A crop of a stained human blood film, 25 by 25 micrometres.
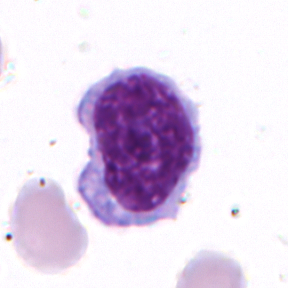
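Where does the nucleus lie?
Off-centre, toward the upper right of the cell. It is oval, about 12 by 9 micrometres, and fills about 70% of the cell's area.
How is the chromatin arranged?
In dark purple clumps separated by paler gaps.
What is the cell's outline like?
Irregular, with a notch on its left side. The cell measures about 14 by 12 micrometres, and its rim of cytoplasm is widest on the left and lower left.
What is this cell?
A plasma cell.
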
